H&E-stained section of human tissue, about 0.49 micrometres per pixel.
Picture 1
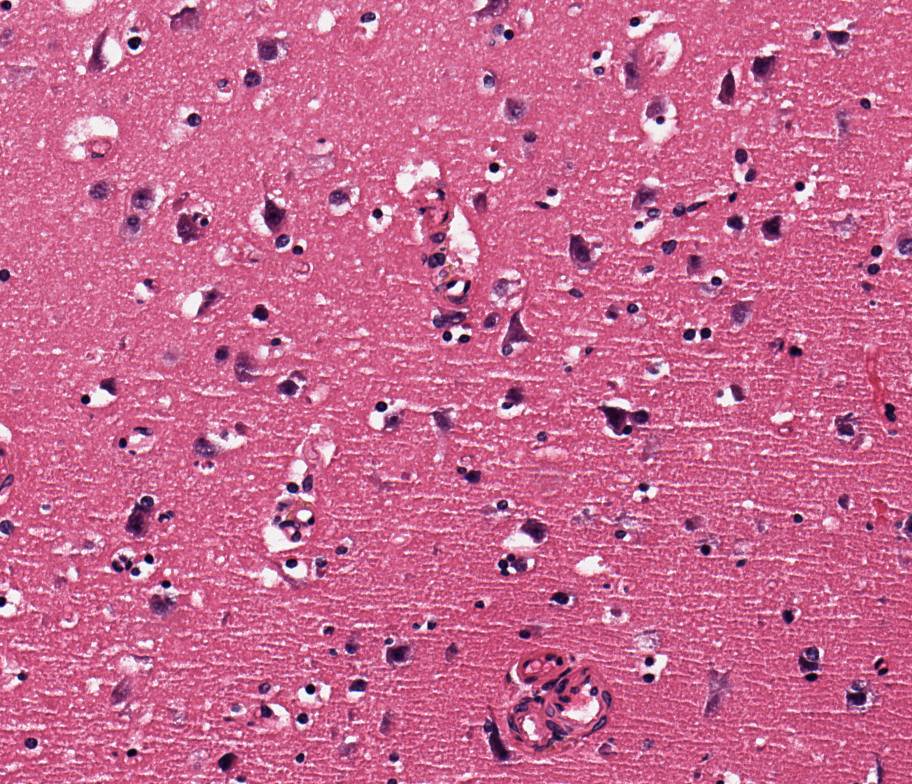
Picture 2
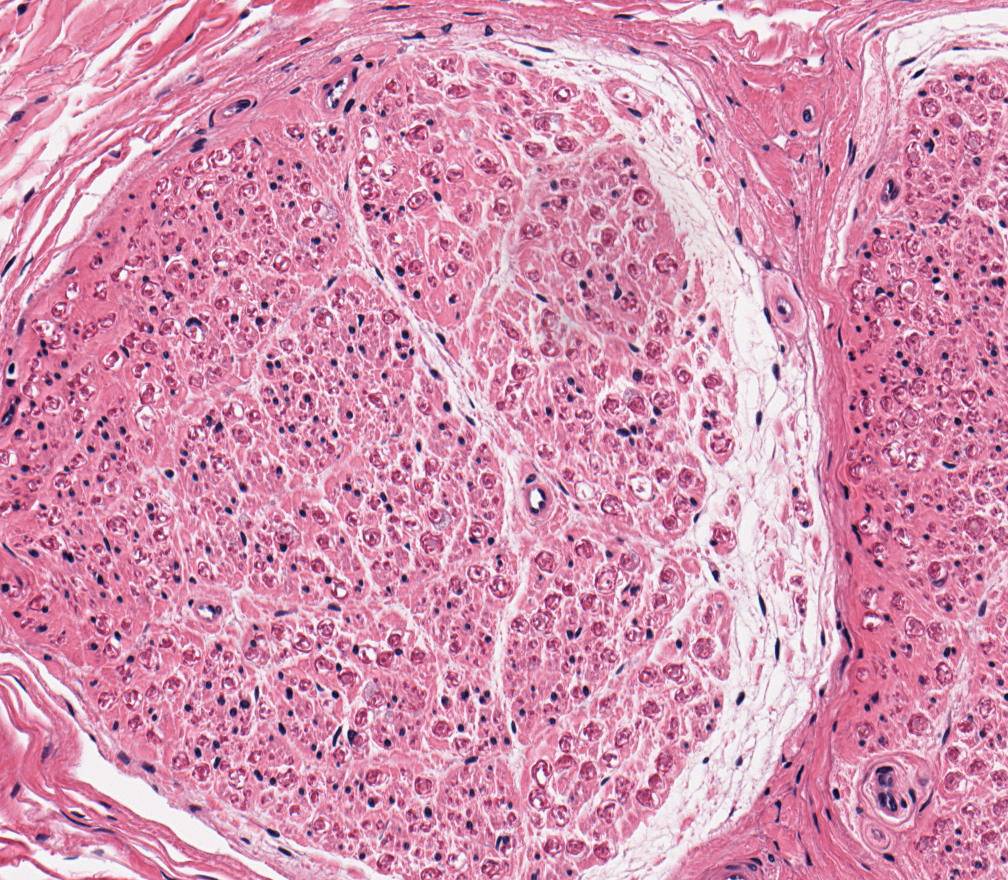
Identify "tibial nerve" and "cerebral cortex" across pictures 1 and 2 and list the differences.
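First: picture 1 is cerebral cortex, picture 2 tibial nerve. Second, layout: picture 1 has a uniform, finely granular pink background with fairly evenly scattered cells; in picture 2 a large rounded nerve fibre bundle fills most of the field, part of a second lying along the right edge. Third, fibres: in picture 2 they are cut transversely, as many small round profiles, each a central pink axon in a pale halo. Fourth, nuclei: picture 1 shows small dark nuclei often in pairs or small groups beside larger cell bodies; picture 2 shows small dark oval or elongated nuclei scattered evenly among the fibres.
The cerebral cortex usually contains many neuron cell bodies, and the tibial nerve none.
Fifth, other features: picture 1 has a small vessel cut across near bottom centre, its wall lined by elongated nuclei; picture 2 has loose, pale, wispy connective tissue between the two bundles.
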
